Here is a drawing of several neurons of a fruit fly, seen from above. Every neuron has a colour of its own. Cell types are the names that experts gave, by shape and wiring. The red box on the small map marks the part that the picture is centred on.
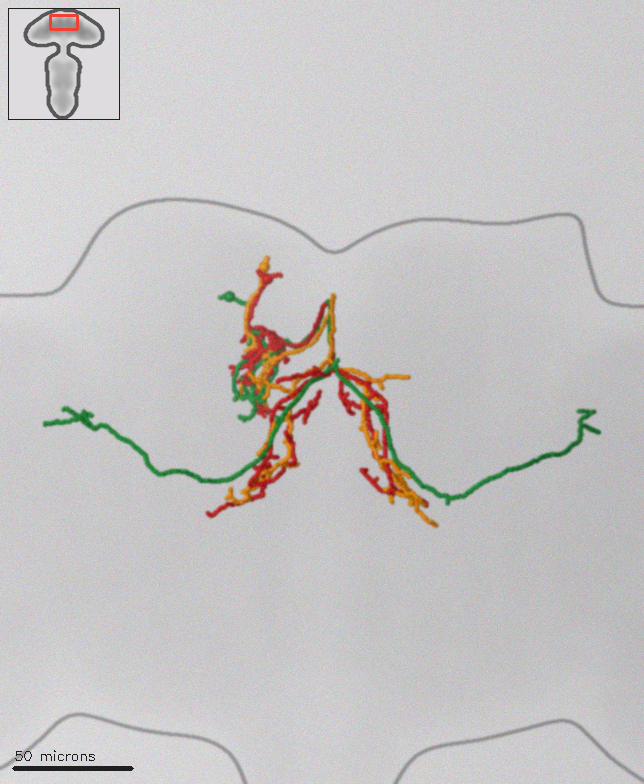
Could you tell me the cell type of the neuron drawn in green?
FLA004m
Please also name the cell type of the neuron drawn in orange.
CB1008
